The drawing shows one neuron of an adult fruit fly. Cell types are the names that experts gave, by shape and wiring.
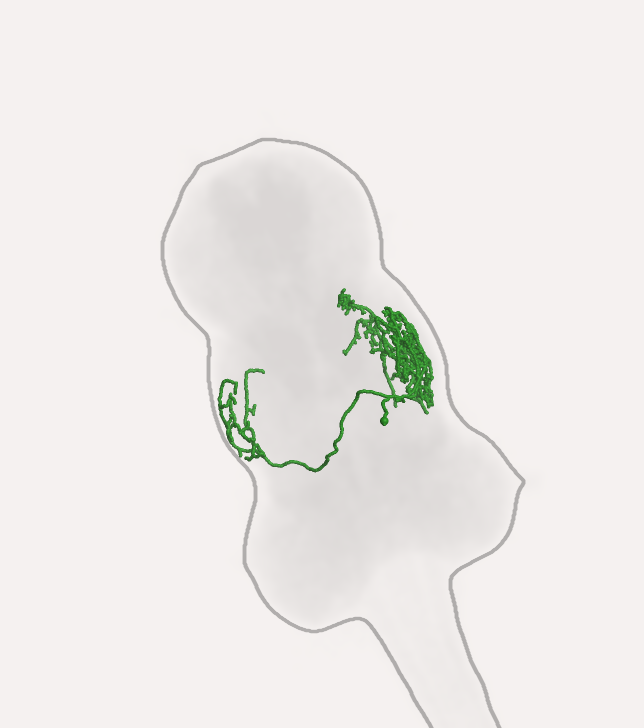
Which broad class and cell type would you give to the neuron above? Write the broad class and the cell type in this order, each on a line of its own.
nerve-cord intrinsic neuron
INXXX083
